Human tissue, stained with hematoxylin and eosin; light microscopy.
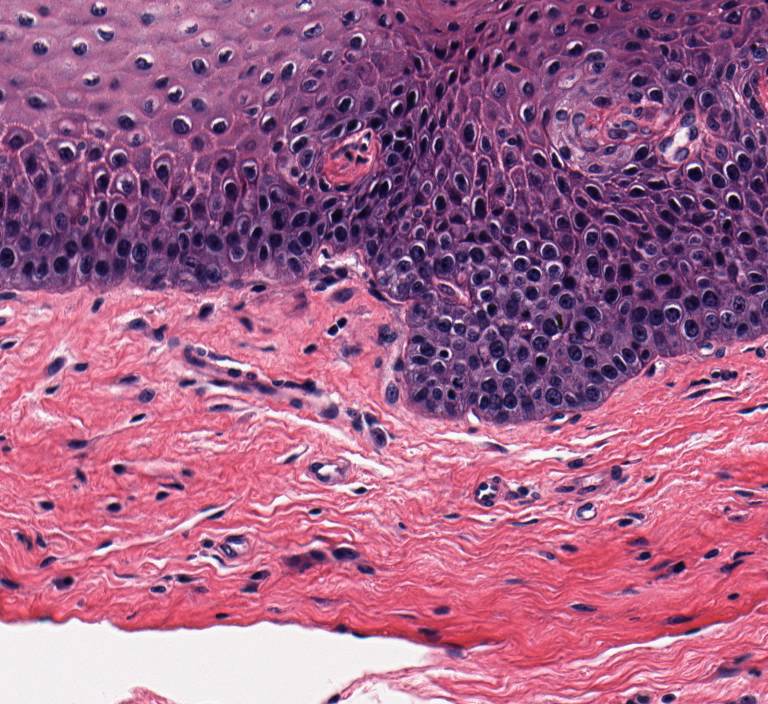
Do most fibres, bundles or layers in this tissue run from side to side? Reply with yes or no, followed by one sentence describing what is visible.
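Yes. The stroma is made of dense, wavy pink collagen fibres that run mostly horizontally across the field.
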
